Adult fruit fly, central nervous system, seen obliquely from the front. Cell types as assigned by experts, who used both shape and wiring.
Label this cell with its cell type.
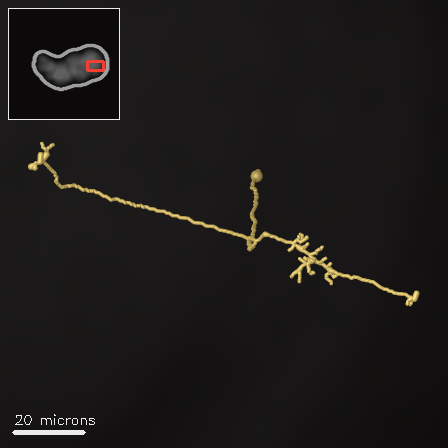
T2a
